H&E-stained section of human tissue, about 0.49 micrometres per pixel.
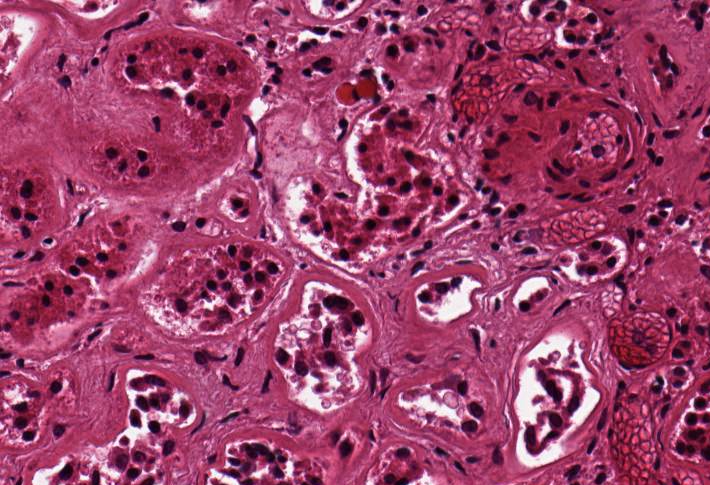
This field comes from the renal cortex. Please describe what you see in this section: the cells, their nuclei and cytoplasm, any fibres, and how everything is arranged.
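Looking across the section, it is built of rounded to oval units filled with cells, with bands of fibrous stroma between them. Inside each unit the cells lie loosely, apart from one another, with round dark nuclei and pink, granular cytoplasm. Along the right side I can also make out clusters of pink polygonal profiles arranged rather like a honeycomb.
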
